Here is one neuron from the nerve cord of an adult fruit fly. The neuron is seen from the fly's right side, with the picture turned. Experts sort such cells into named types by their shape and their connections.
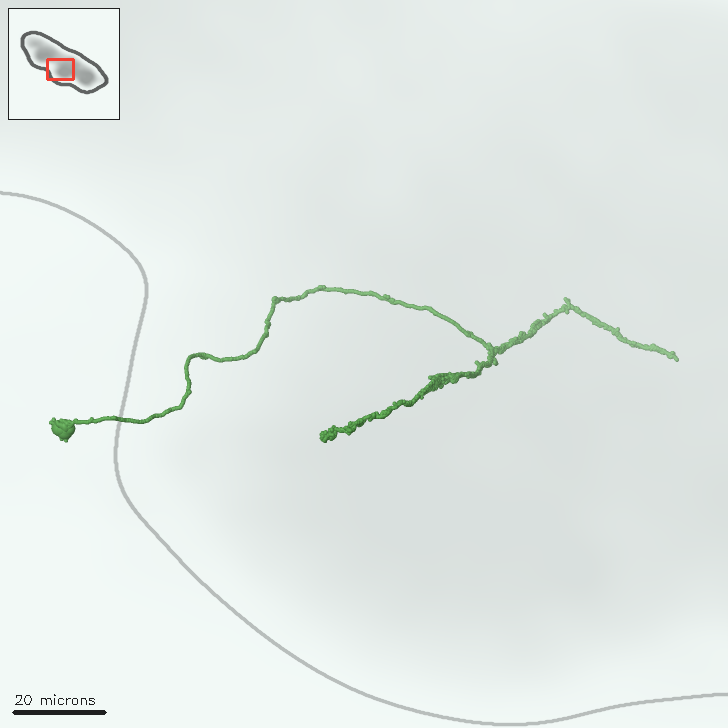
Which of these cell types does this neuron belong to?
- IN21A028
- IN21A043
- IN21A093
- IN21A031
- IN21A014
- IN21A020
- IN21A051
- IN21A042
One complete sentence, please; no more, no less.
What this neuron is, by cell type, is IN21A031.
